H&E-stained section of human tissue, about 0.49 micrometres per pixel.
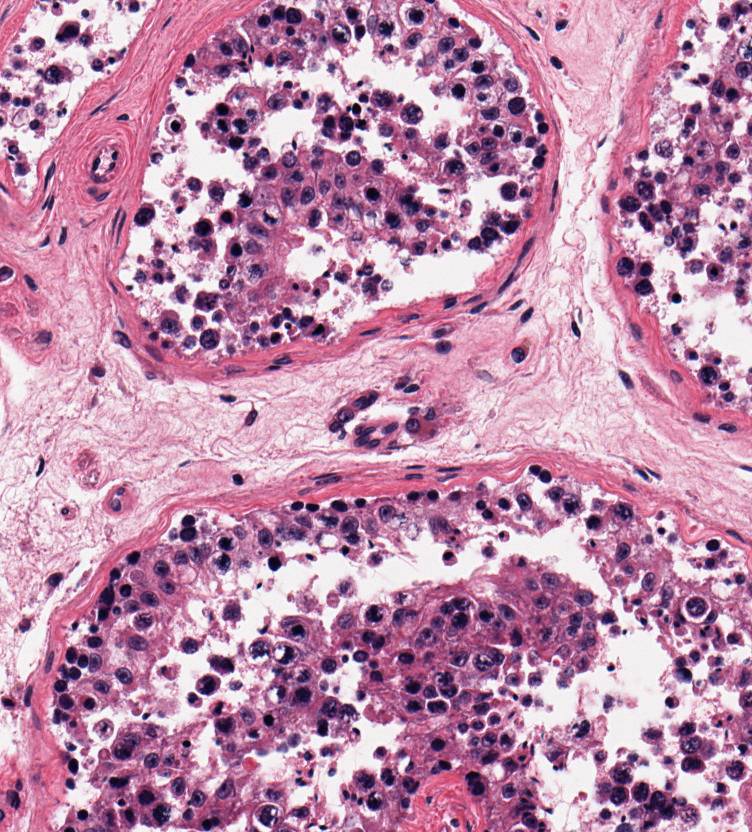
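Testis. Units: the cells inside are a mix of larger cells with round, paler nuclei and smaller cells with dense, very dark round nuclei. Stroma between units: loose, pale pink and fibrillar, with sparse scattered elongated nuclei. Upper left: a small stromal vessel with a concentric, ring-like pink wall. Fat cells: none anywhere in the field.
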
